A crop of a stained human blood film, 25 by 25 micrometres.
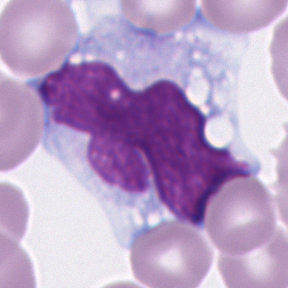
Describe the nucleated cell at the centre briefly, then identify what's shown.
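Look first at the nucleus: an elongated band running diagonally from upper left to lower right. Its chromatin is fine and lacy, with no coarse dark clumps. Around it lies abundant, pale grey-blue cytoplasm holding several clear vacuoles, and the largest sits against the right edge of the nucleus. This central nucleated cell is a monocyte.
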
